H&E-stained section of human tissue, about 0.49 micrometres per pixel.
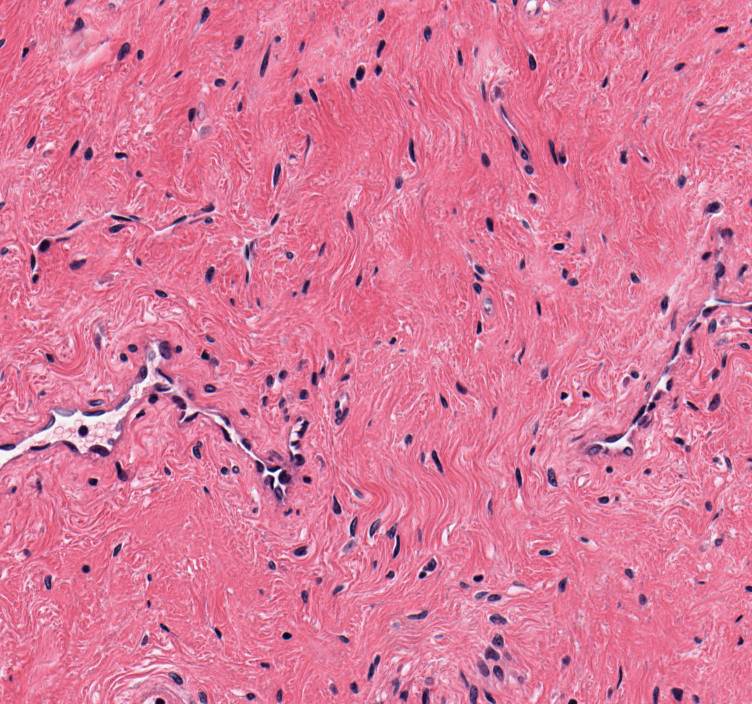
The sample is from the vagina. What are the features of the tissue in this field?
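Dense pink fibrous tissue fills the whole field, and I can find no epithelium anywhere. The fibres are wavy, interweaving in varying directions. Scattered nuclei: small, dark, spindle-shaped to oval. Crossing the left and right middle are thin-walled, slit-like vessels lined by flat endothelial cells.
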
